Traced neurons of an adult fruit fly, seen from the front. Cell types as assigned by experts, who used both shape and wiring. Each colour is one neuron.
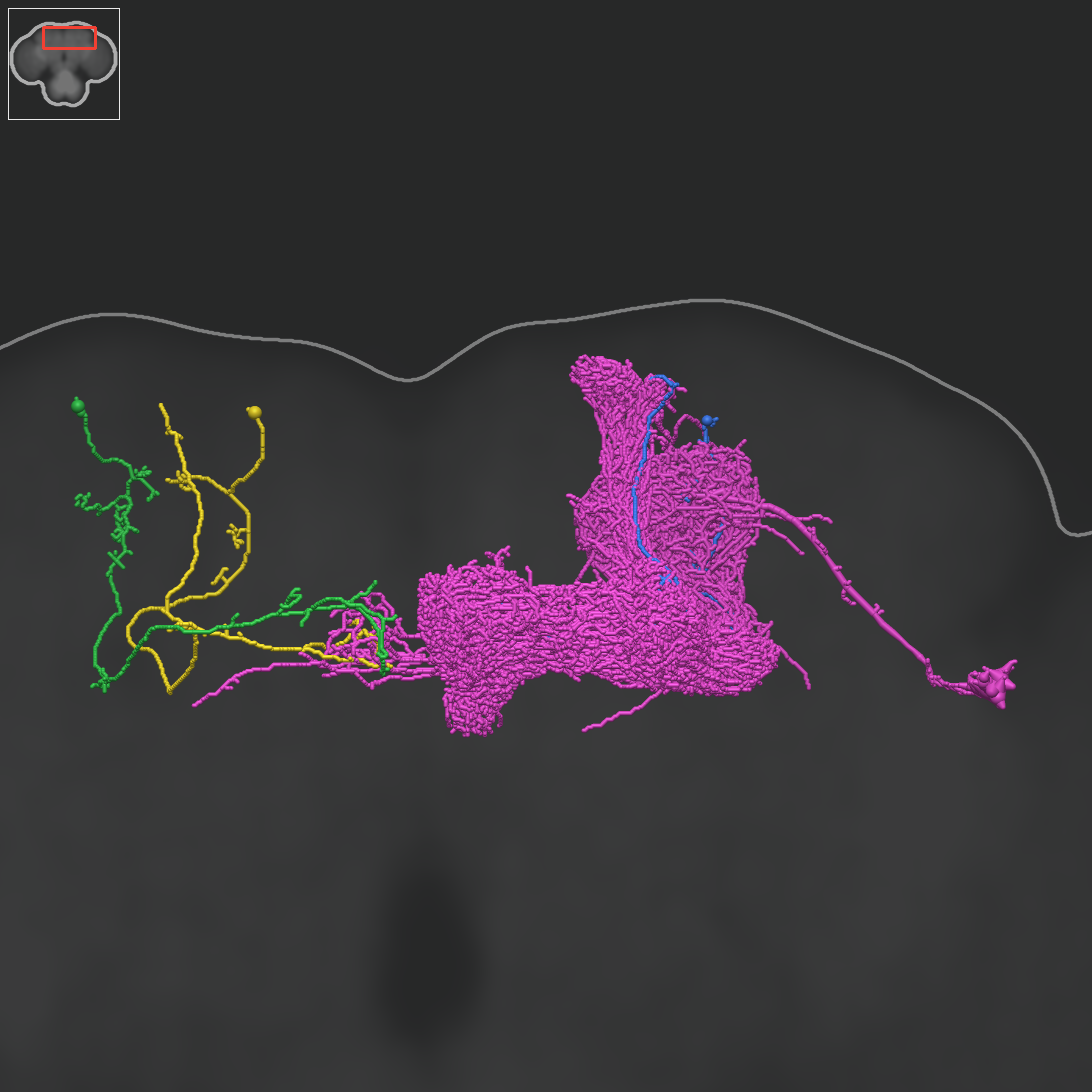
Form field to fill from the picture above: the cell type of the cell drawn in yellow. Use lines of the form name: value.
cell type: KCa'b'-ap2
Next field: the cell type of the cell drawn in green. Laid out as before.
cell type: KCg-m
